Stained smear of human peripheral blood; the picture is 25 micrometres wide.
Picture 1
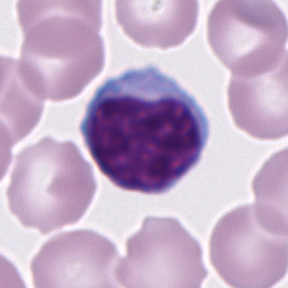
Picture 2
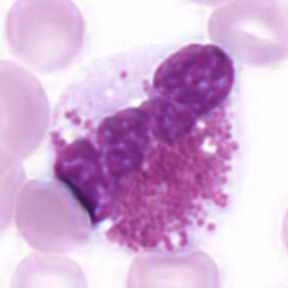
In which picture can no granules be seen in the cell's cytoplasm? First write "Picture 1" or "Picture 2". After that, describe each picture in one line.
Picture 1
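What picture 1 shows: The cytoplasm shows no distinct granules.
What picture 2 shows: The cytoplasm holds many coarse, round granules of fairly even size.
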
